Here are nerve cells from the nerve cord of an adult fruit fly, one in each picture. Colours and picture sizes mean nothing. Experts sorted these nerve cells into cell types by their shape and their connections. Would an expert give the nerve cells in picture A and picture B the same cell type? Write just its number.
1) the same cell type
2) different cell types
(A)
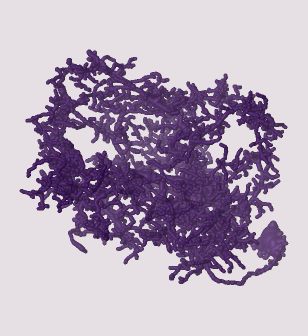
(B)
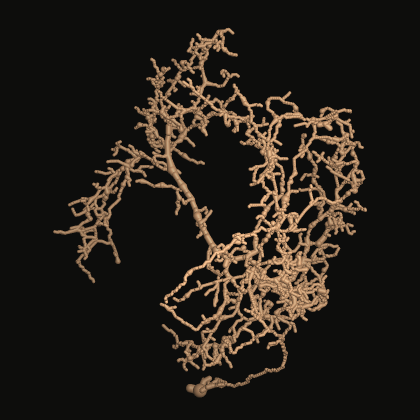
2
